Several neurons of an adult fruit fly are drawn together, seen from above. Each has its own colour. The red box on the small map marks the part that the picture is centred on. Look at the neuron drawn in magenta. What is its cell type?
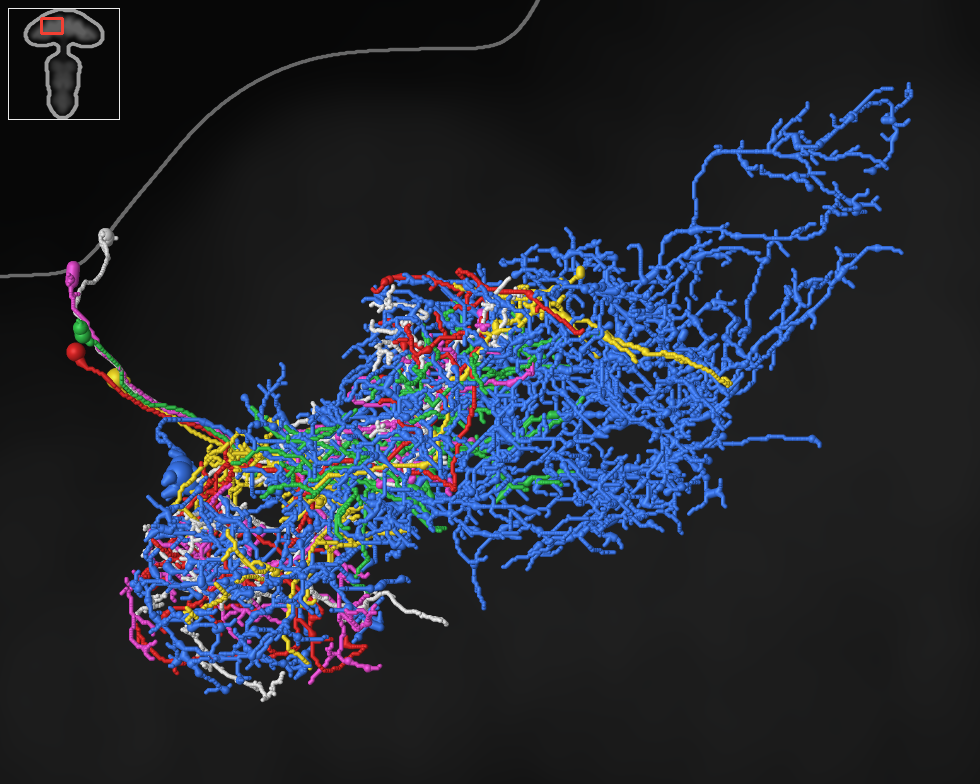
CB3762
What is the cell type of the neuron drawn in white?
CB1626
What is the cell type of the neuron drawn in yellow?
LHAV2k9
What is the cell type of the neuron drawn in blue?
LHCENT9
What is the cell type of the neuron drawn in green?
LHAV2f2_b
